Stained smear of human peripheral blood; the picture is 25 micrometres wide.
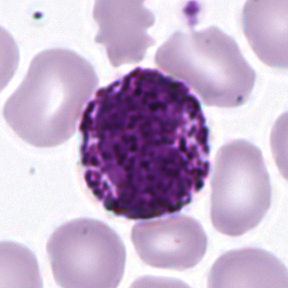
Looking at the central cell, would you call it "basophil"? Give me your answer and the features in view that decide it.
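Basophil, yes, and not atypical promyelocyte, I think. The granules are coarse and dark purple to nearly black, spread over the whole cell and hiding the outline of the nucleus.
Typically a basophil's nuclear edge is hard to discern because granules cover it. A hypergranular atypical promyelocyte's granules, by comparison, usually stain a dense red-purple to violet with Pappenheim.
Granules crowding the cell, on their own, would suit both.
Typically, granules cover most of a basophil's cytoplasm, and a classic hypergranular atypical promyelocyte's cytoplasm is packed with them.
The cell is about 14 by 12 micrometres.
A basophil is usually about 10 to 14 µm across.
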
